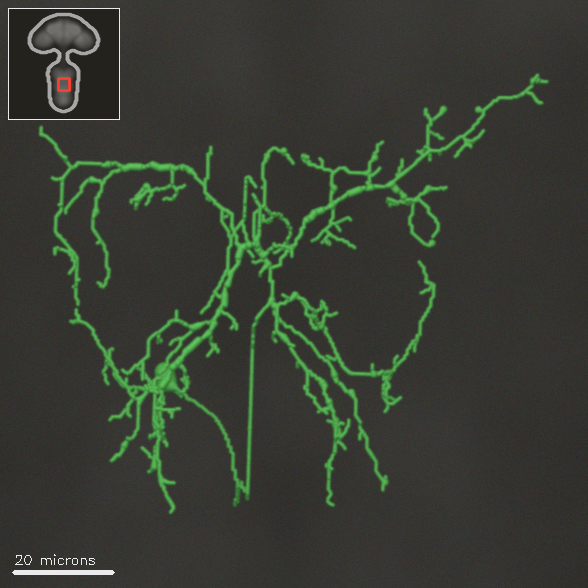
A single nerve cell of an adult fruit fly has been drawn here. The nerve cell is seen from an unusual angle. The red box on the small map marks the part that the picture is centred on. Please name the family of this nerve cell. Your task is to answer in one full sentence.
When grouped by family, this nerve cell is hemilineage 00A.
